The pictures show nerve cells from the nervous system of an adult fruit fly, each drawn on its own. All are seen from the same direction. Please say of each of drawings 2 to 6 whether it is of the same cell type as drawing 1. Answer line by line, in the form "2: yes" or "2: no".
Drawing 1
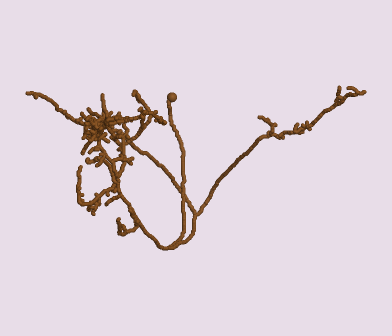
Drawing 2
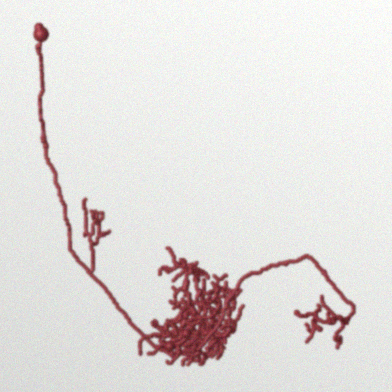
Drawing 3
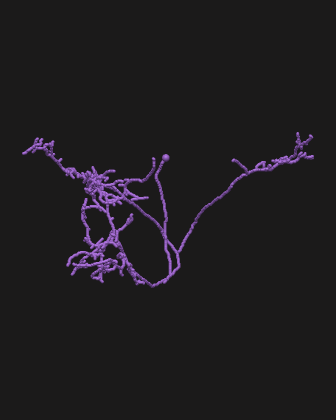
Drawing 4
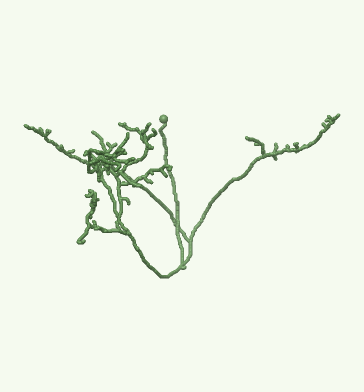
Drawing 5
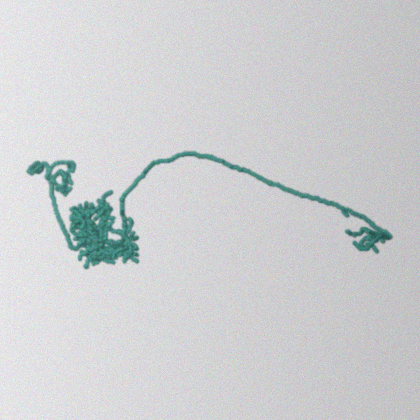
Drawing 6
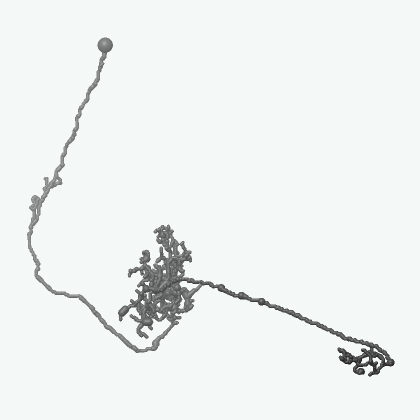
2: no
3: yes
4: yes
5: no
6: no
